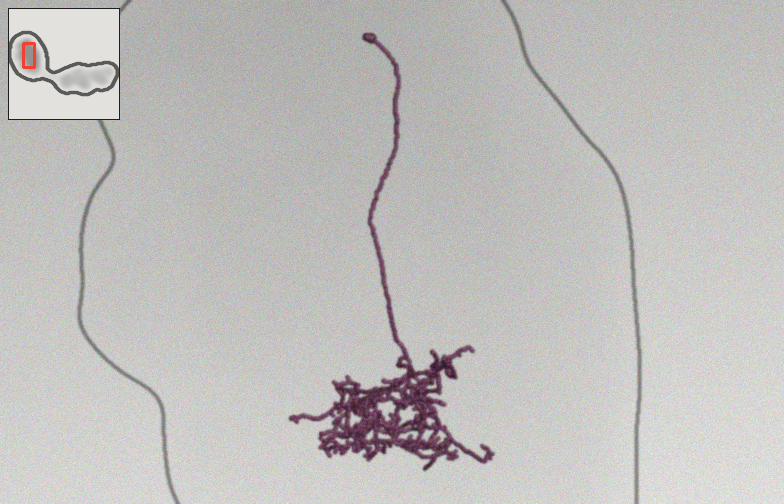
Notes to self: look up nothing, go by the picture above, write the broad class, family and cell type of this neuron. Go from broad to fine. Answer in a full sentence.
A central-brain intrinsic neuron of hemilineage DM1_antero_ventral, type SAD080.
